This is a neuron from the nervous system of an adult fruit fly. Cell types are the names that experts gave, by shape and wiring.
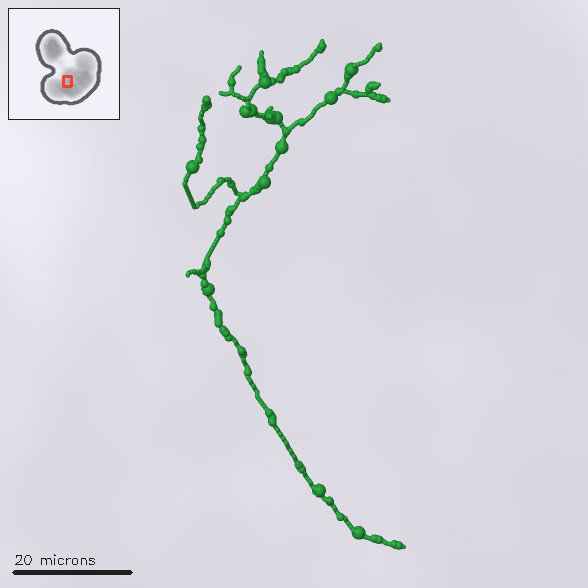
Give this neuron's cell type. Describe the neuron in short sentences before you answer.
No cell body is drawn. From top to bottom in the picture it spans about 85 microns. It has a dozen or fewer branch ends. It is a sensory neuron entering the brain. Its cell type is JO-EV4.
